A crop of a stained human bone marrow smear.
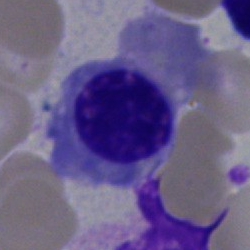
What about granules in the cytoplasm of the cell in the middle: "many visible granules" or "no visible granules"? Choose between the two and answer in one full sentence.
Not a single granule can be seen in its cytoplasm.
